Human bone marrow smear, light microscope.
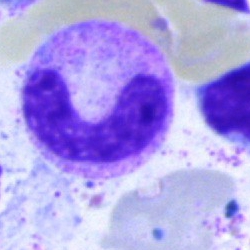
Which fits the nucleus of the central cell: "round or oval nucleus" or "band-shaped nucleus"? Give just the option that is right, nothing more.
Band-shaped nucleus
